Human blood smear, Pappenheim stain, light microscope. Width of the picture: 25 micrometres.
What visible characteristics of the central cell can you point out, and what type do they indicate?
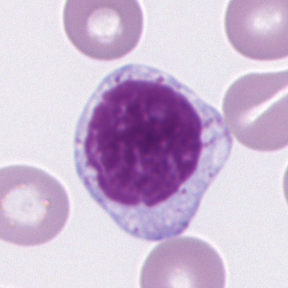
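Beginning with size, the cell measures about 15 micrometres across. Its nucleus is round in outline, about 11 micrometres across, and fills about 60% of the cell's area. The nucleus sits off-centre toward the upper left, so the widest band of cytoplasm lies below it. Turning to the chromatin, it is dark purple and coarsely clumped, with paler streaks between the clumps. The cytoplasm is pale blue, and a few small reddish-purple granules are scattered in it. This is a large granular lymphocyte.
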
